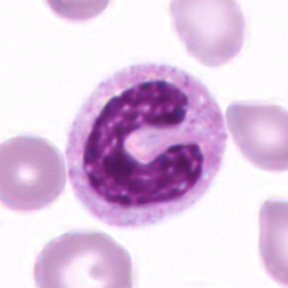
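Band neutrophil in a stained smear of peripheral blood. Outline: round and smooth. Nucleus: a single C-shaped band with its opening facing right, not divided into separate lobes. Chromatin: dark purple and coarsely clumped.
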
